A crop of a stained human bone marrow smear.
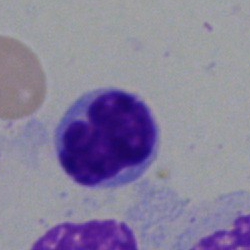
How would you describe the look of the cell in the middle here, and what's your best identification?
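A curved cleft on the left side of the nucleus gives it a folded, lobed look. The nucleus fills most of the cell, leaving a narrow rim of pale blue cytoplasm. Chromatin is dark purple and densely clumped. The cell is a lymphocyte.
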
